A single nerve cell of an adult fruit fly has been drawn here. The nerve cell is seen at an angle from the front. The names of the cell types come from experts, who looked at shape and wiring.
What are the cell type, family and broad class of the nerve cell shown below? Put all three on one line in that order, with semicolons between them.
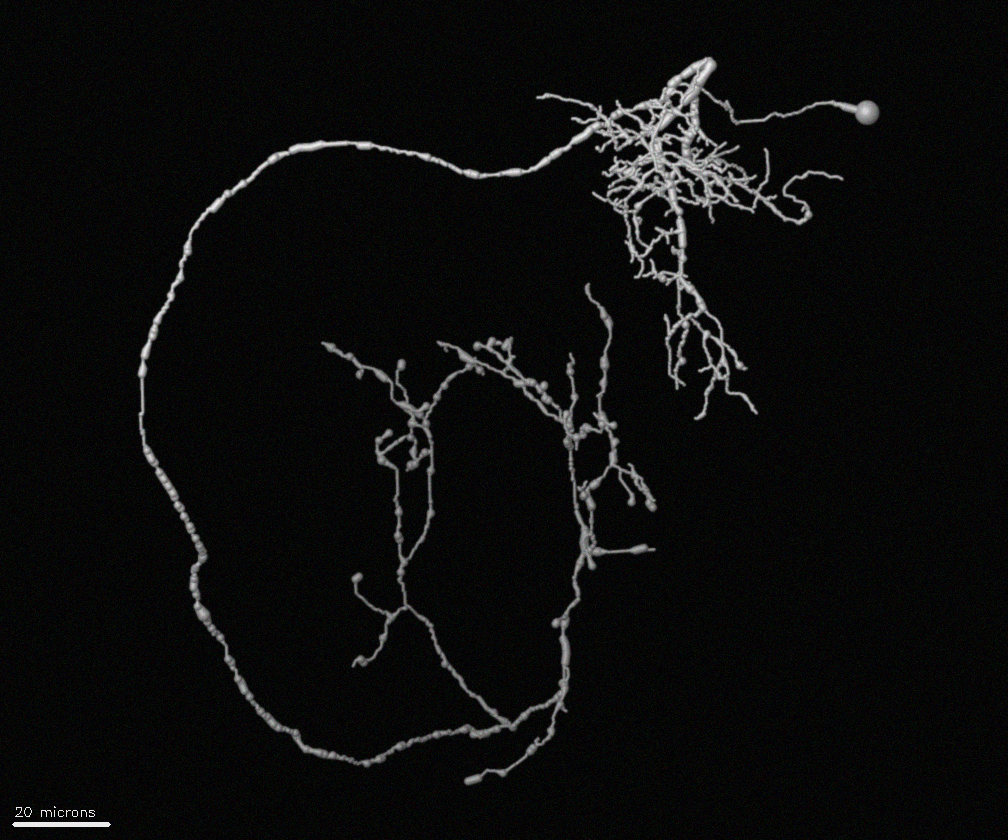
CL216; hemilineage SMPpv1; central-brain intrinsic neuron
